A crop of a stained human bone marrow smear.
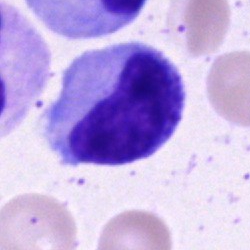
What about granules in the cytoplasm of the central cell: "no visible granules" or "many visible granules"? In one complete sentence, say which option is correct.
The cell shows no granules in its cytoplasm.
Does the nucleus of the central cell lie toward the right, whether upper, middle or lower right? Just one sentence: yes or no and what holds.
Yes, it is to the left of the nucleus that most cytoplasm lies.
